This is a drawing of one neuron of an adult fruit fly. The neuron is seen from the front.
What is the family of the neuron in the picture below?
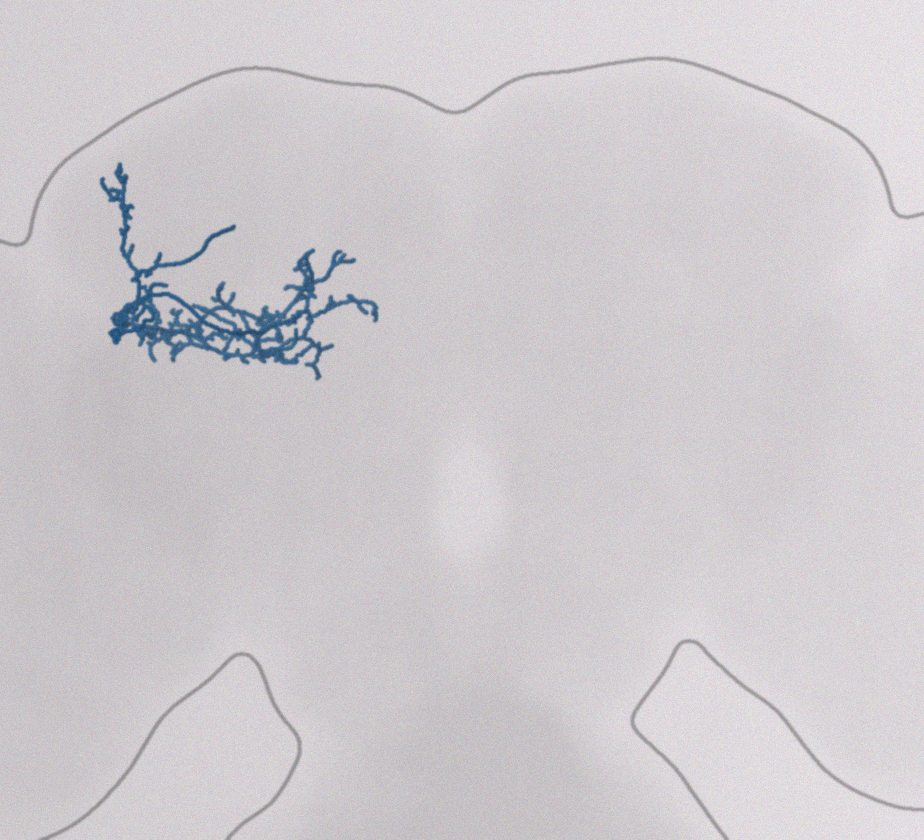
hemilineage SLPa&l1_anterior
